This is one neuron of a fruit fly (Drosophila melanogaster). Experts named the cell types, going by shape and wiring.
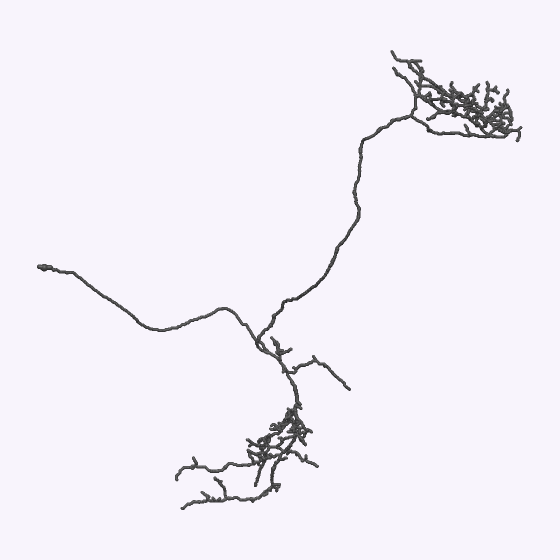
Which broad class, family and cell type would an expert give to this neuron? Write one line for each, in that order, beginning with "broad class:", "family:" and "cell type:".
broad class: central-brain intrinsic neuron
family: hemilineage CREa1_ventral
cell type: mAL6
